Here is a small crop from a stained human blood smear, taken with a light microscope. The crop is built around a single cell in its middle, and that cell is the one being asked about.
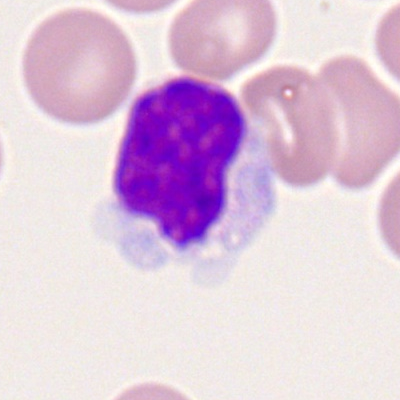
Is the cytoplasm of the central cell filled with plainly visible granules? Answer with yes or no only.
No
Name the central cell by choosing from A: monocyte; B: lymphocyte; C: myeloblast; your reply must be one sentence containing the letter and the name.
Option B gets it right: the cell in the middle is a lymphocyte.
